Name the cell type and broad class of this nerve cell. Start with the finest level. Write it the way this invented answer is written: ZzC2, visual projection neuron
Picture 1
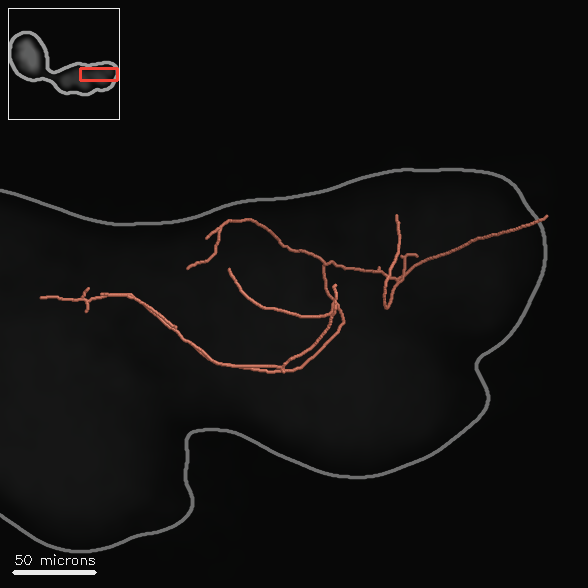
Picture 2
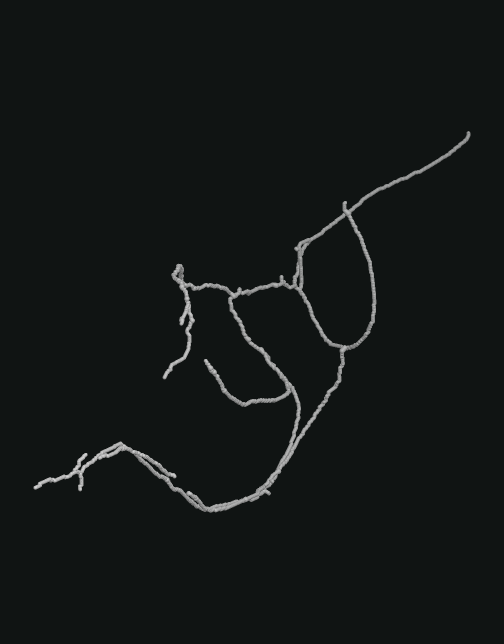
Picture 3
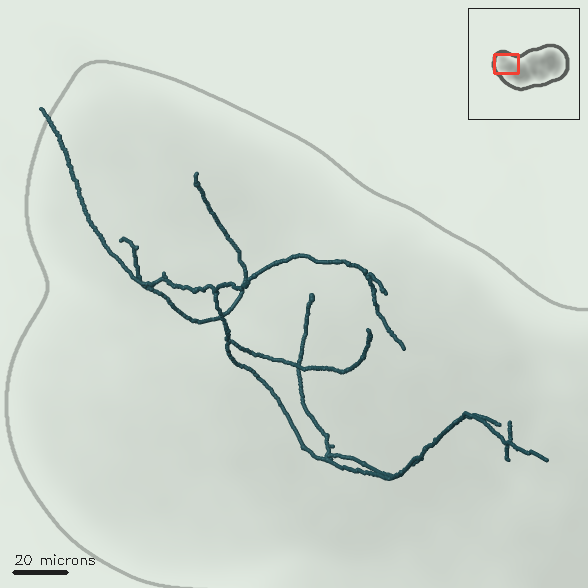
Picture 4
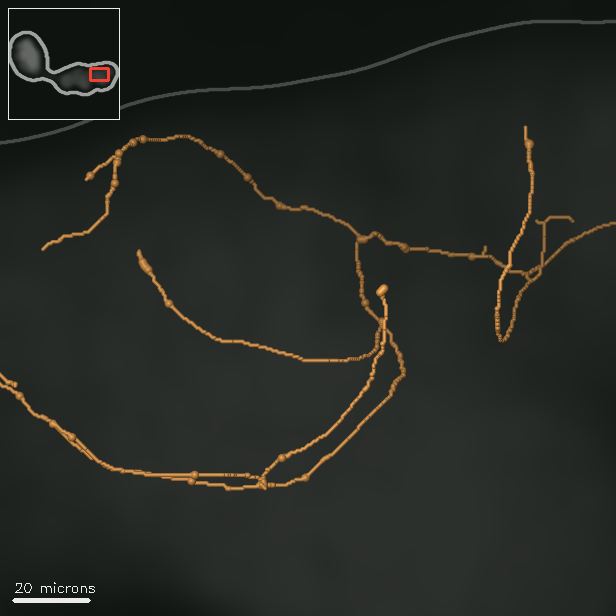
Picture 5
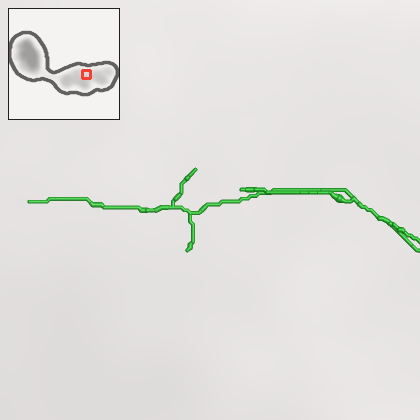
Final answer: SNxx16, sensory neuron entering the nerve cord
